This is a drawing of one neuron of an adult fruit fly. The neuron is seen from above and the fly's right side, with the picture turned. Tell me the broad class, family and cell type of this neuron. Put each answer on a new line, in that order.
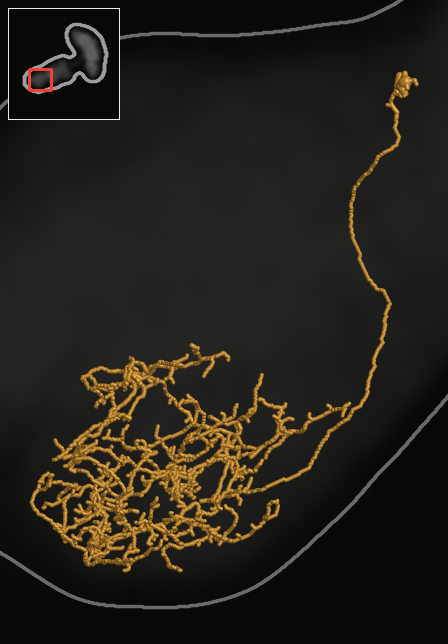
nerve-cord intrinsic neuron
hemilineage 01A
IN01A039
